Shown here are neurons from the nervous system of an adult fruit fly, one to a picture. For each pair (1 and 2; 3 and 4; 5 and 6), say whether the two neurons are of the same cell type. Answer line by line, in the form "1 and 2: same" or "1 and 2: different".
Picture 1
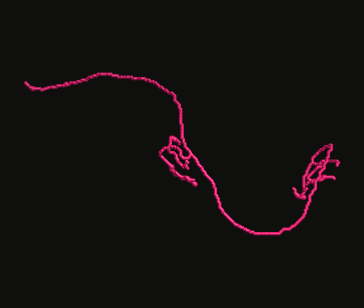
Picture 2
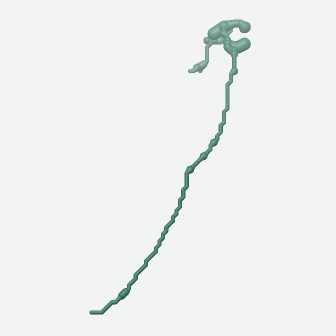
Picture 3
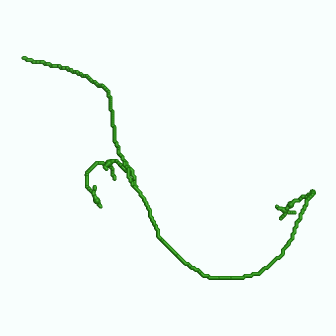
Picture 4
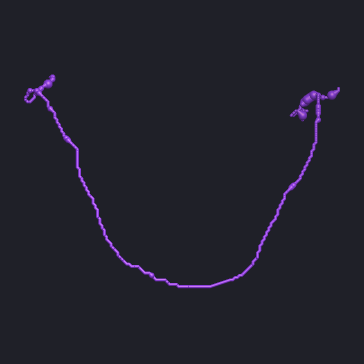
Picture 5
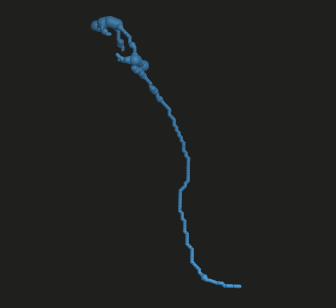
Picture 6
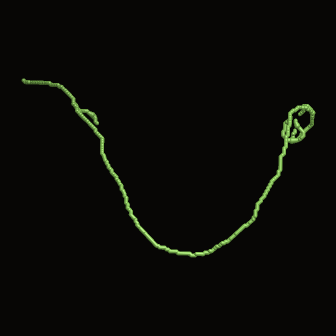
1 and 2: different
3 and 4: different
5 and 6: same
